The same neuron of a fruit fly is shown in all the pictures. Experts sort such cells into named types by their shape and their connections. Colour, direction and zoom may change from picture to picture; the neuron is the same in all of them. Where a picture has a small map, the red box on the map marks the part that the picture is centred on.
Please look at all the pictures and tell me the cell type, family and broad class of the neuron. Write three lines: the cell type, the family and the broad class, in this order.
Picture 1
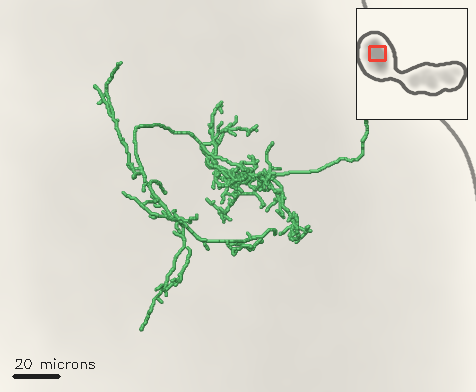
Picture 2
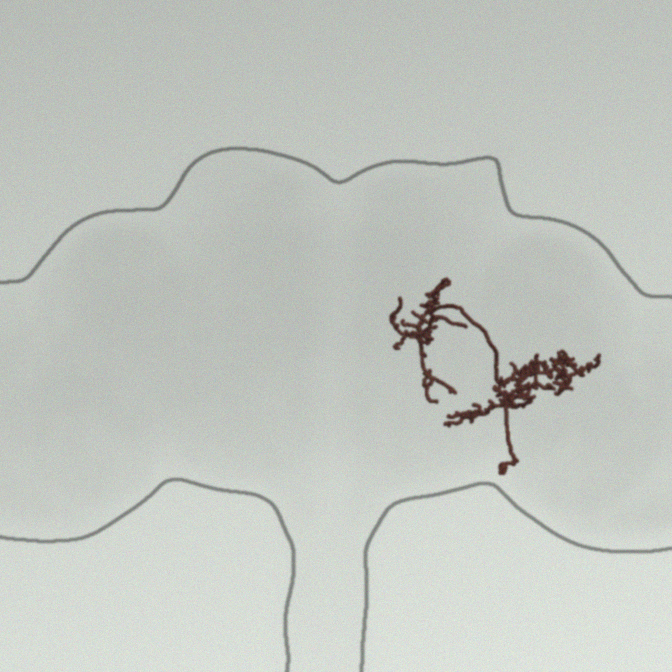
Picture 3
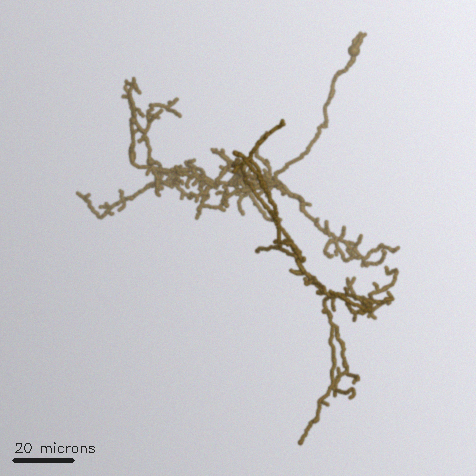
PVLP207m
hemilineage DL1_ventral
central-brain intrinsic neuron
